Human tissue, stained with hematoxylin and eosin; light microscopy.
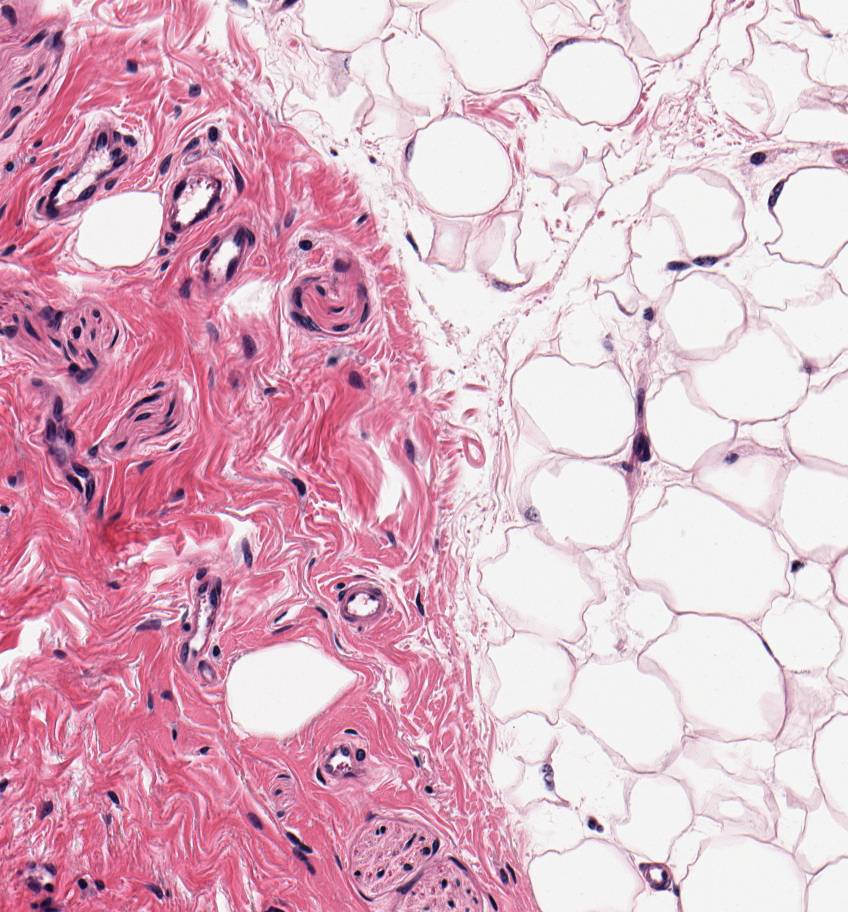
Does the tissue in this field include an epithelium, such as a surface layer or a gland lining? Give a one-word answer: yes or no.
No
